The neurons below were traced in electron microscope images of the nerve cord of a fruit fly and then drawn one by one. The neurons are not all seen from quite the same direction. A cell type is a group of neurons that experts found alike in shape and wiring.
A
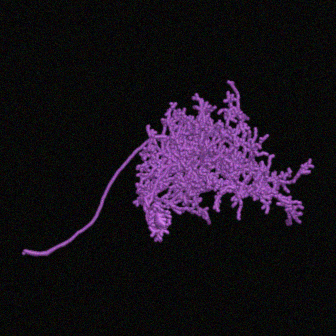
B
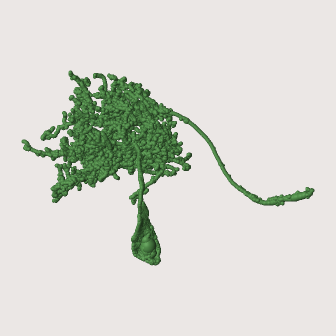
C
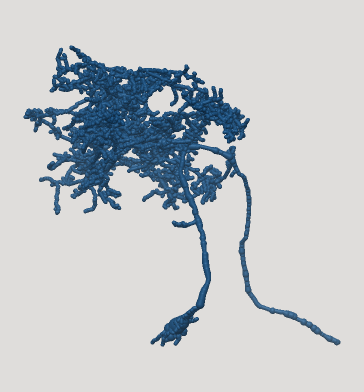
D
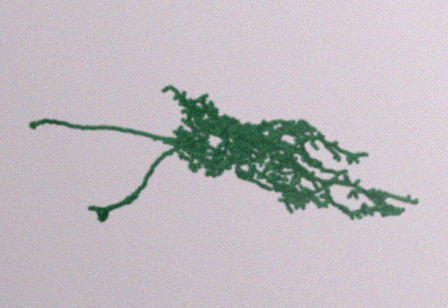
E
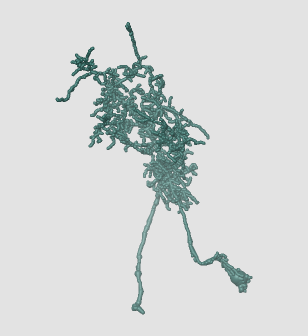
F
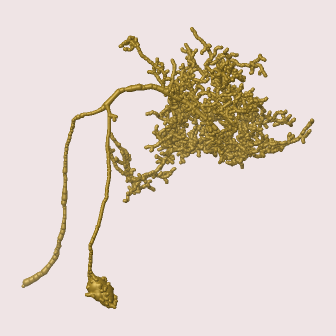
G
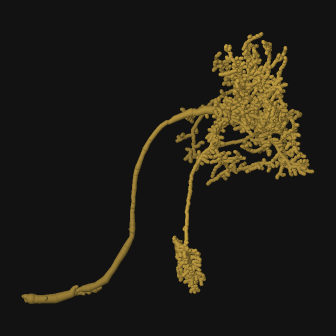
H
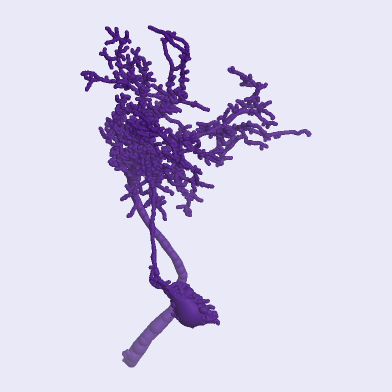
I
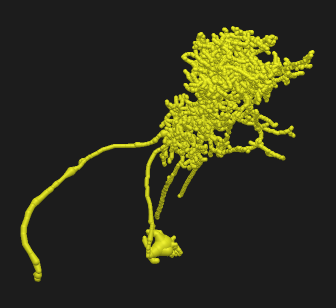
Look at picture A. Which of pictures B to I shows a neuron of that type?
B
